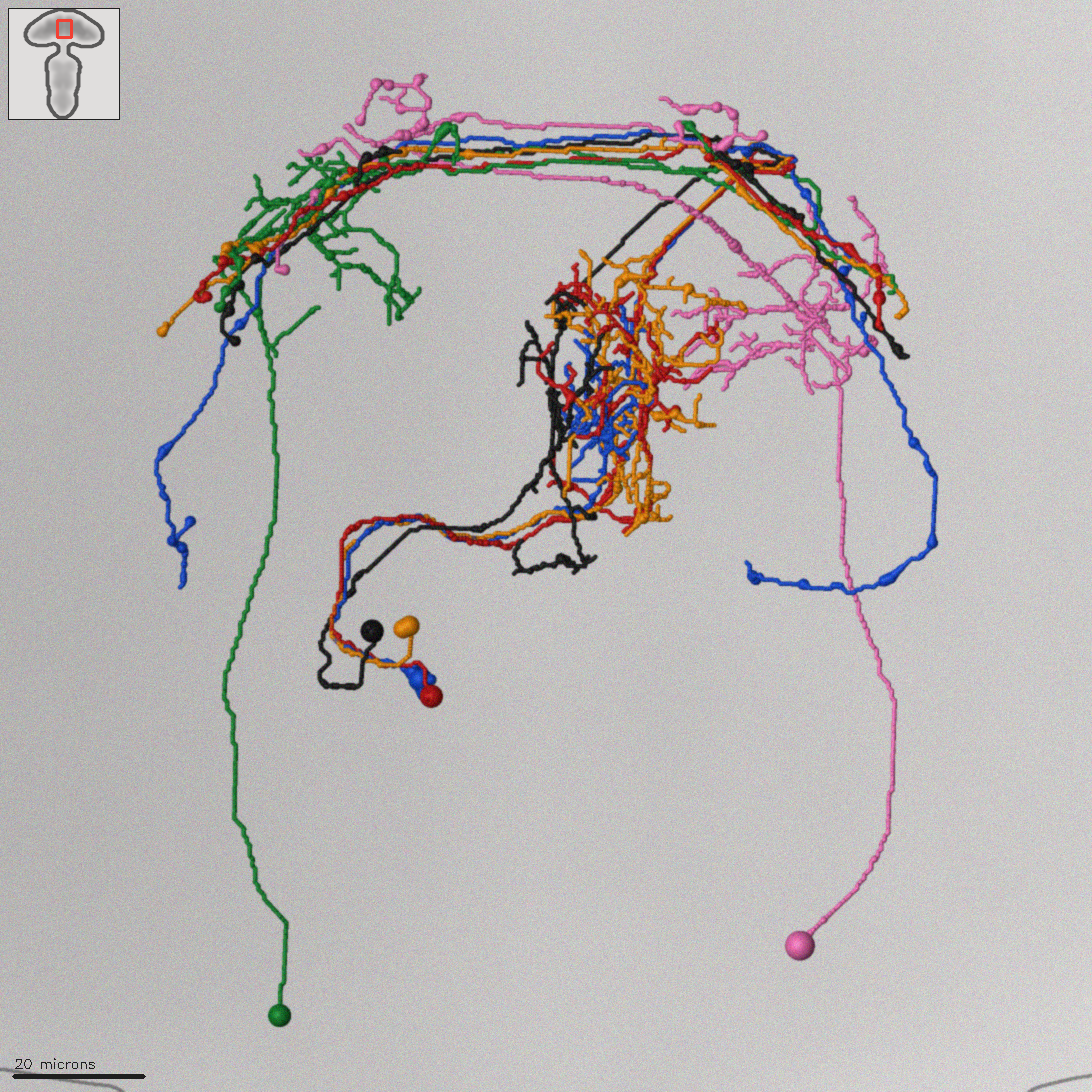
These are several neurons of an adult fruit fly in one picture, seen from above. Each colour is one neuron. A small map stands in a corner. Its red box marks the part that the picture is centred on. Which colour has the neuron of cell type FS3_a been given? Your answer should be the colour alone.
red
